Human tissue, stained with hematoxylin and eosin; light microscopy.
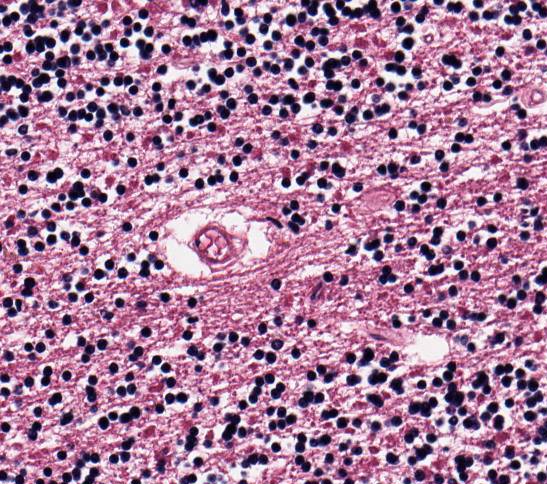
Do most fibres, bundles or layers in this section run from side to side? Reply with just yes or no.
Yes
